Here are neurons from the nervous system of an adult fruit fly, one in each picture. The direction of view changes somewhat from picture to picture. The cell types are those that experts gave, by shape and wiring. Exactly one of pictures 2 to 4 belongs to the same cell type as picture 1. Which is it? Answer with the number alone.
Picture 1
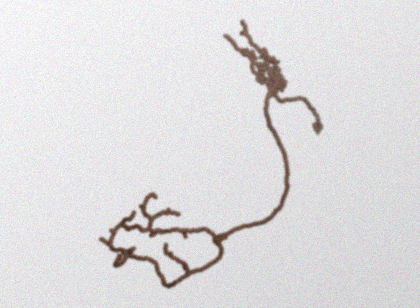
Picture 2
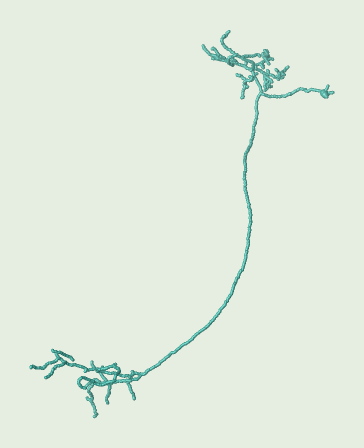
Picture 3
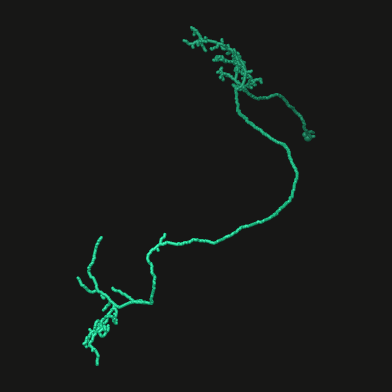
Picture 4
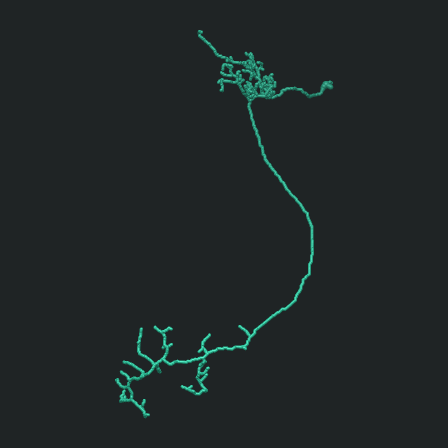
4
